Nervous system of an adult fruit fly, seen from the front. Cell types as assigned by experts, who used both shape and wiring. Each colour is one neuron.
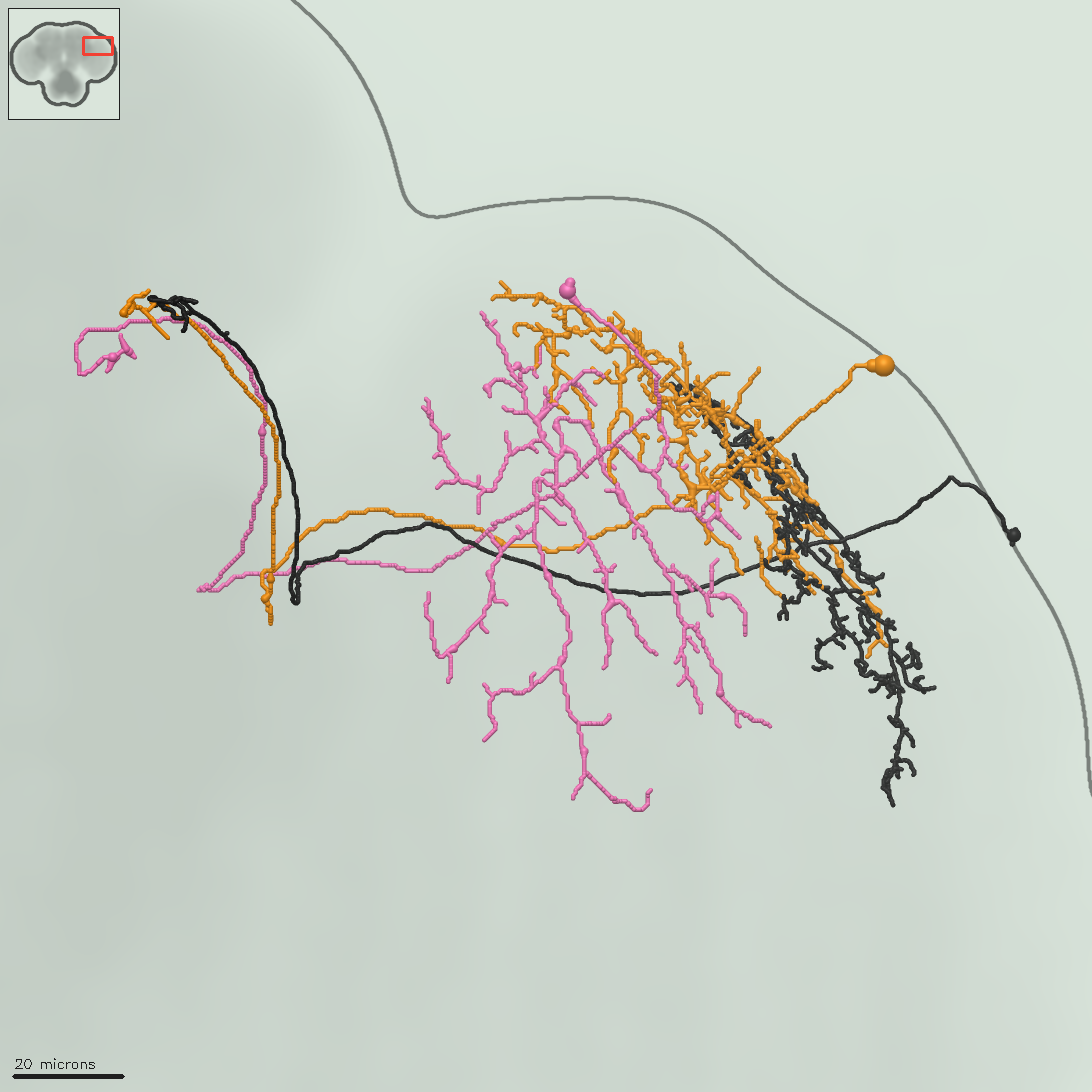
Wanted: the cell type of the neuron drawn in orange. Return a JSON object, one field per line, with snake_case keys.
{
 "cell_type": "MeTu3b"
}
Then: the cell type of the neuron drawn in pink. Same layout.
{
 "cell_type": "MeTu3a"
}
